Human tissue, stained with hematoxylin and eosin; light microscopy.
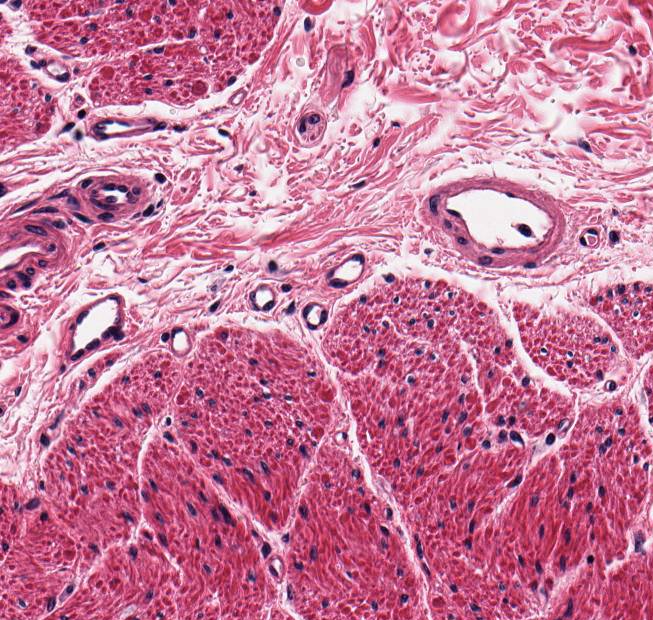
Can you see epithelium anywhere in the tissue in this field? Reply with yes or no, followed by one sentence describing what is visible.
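No. No epithelium is present anywhere in the field.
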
